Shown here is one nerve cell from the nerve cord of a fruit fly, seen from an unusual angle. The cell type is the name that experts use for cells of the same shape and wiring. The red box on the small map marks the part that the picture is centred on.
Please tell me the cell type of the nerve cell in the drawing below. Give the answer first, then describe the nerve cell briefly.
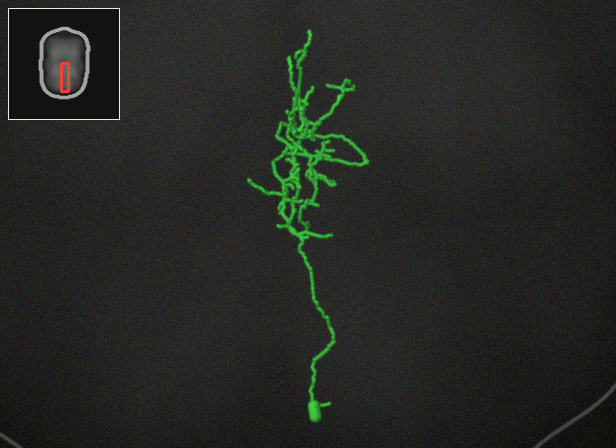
Its cell type is IN02A064. It is a nerve-cord intrinsic neuron. In this view it is more than twice as tall as it is wide.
